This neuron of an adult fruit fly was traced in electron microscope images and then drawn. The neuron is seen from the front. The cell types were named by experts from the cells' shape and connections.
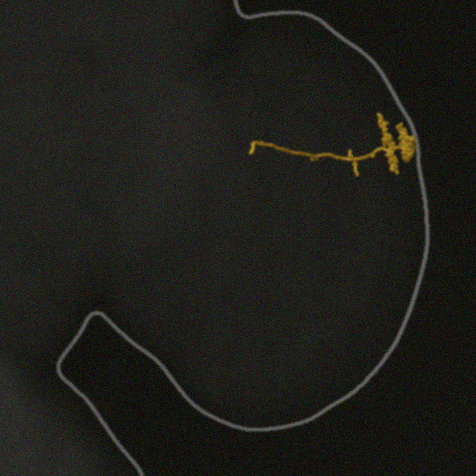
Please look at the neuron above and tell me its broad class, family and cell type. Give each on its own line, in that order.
optic-lobe intrinsic neuron
TmY
TmY3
